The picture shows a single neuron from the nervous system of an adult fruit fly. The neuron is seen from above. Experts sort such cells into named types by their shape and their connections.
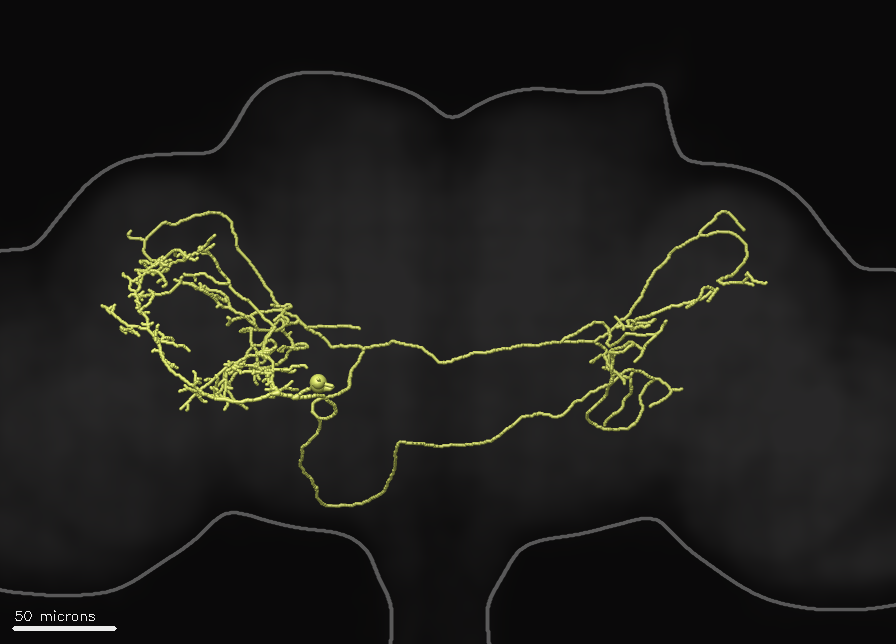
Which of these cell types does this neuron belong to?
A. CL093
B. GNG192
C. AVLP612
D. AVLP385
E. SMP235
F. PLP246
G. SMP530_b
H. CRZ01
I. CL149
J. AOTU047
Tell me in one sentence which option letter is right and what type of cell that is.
Given as option H, CRZ01 is the cell type for the neuron.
